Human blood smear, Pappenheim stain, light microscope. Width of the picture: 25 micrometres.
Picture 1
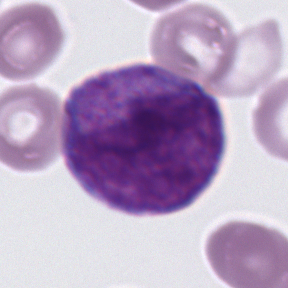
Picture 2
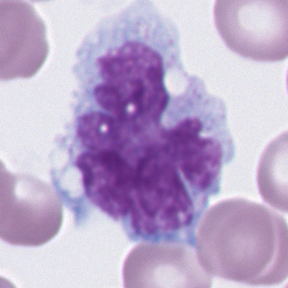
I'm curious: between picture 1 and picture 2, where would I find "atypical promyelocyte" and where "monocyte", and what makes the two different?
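So: picture 1 is the atypical promyelocyte, picture 2 the monocyte. Looking at the first, the outline is round and smooth, about 14 micrometres across, with no projections on the surface and no vacuoles anywhere. A red cell touches its upper right edge. The second differs right at the edge, which is irregular, frayed and ruffled. Its cytoplasm is pale grey-blue, holding several clear round vacuoles but no coarse coloured granules.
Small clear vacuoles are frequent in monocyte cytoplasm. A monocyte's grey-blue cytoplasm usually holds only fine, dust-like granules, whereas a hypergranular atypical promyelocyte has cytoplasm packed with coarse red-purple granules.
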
